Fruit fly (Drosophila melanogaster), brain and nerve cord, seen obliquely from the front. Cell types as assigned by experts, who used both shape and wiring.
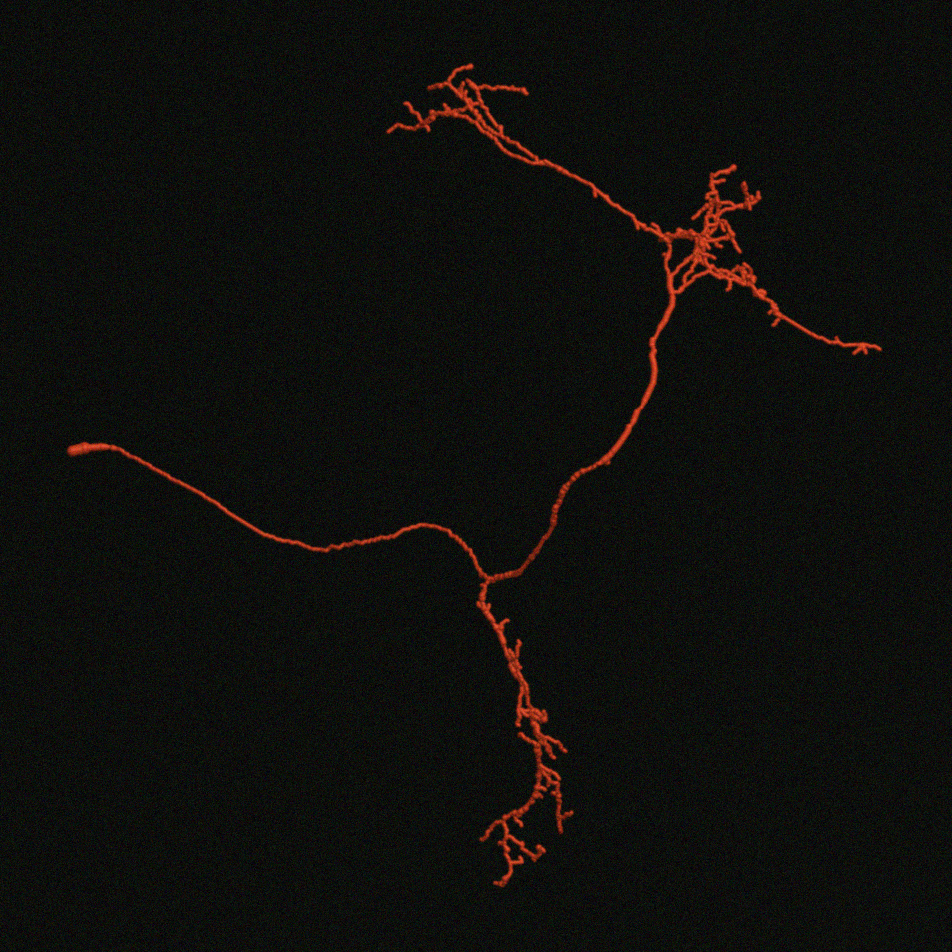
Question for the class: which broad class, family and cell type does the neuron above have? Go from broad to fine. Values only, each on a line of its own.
central-brain intrinsic neuron
hemilineage CREa1_ventral
mAL_m6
